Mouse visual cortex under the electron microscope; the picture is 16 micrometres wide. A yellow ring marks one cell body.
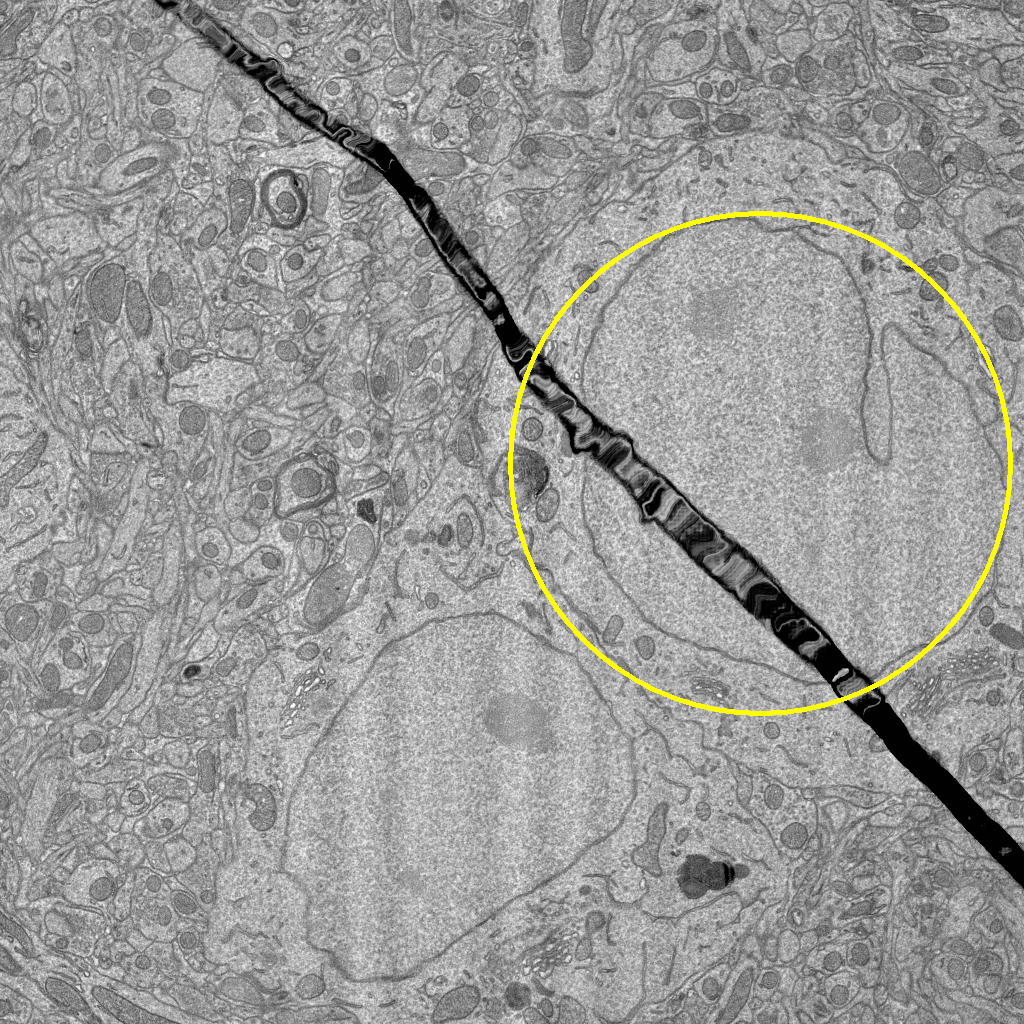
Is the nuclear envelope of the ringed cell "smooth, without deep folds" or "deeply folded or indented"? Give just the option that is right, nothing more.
Deeply folded or indented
